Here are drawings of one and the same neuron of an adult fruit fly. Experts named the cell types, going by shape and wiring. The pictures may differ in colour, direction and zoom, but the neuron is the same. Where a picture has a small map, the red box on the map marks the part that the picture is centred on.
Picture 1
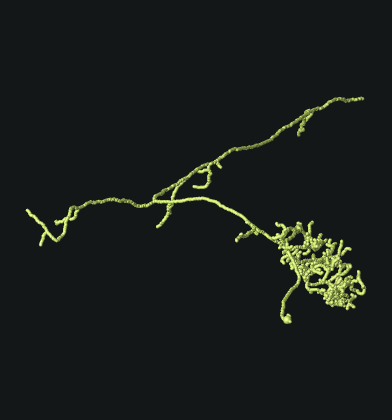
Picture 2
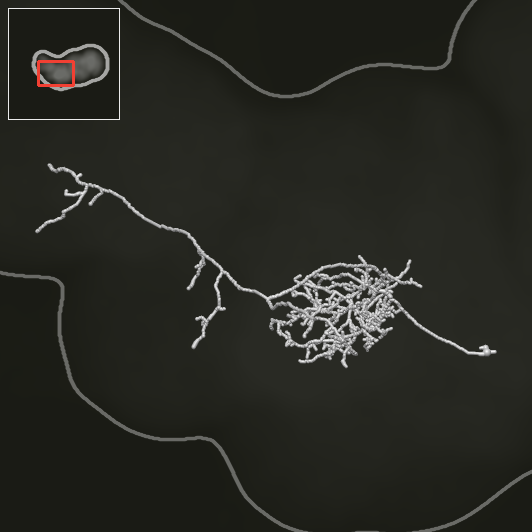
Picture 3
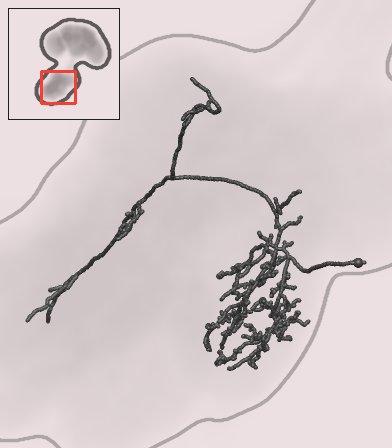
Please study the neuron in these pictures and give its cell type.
IN08B054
